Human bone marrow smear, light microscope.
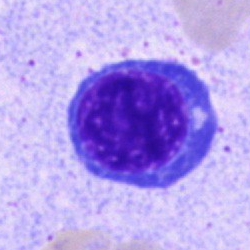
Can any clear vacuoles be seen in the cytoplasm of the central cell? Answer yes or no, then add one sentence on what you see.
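Yes. A single small clear space lies in the cytoplasm just to the right of the nucleus.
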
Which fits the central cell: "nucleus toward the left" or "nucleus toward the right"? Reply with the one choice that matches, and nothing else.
Nucleus toward the left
